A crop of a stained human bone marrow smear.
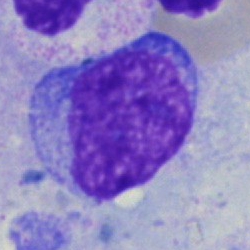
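Blast, middle of a stained bone marrow smear. The nucleus looks pushed off-centre to the right, with most cytoplasm forming a broad pale blue-grey band on its left, free of distinct coloured granules. One small clear white spot sits at the nucleus's lower edge.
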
